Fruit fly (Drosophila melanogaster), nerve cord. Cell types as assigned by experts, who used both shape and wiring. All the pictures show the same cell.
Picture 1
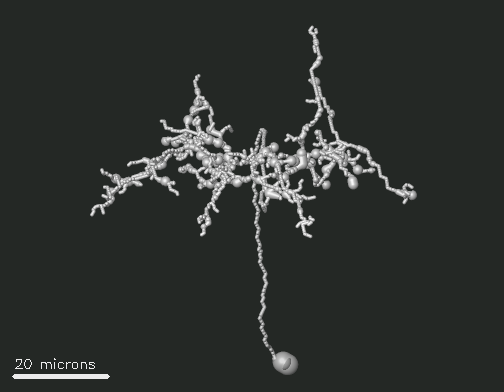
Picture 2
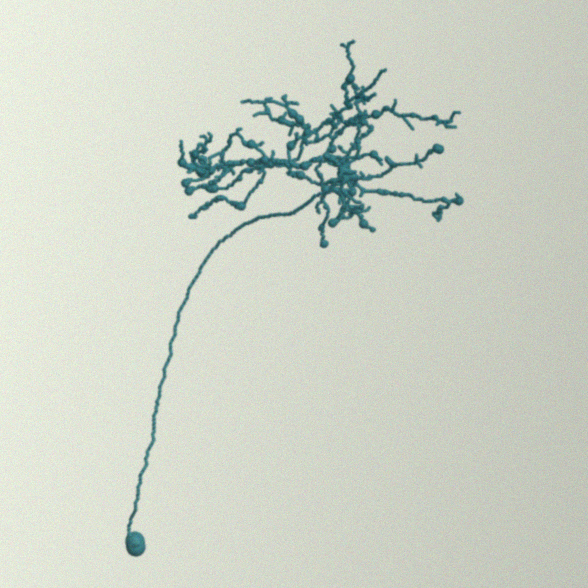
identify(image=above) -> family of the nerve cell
hemilineage 05B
